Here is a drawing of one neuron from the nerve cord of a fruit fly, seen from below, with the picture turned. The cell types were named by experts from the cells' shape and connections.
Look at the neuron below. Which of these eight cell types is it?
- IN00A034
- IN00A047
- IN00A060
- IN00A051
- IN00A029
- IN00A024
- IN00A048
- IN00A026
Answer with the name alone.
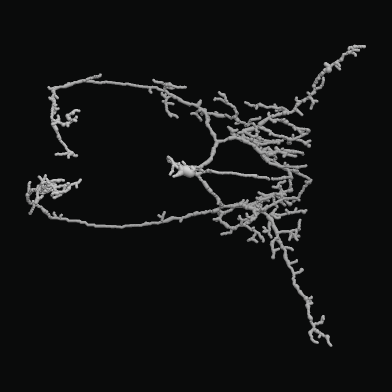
IN00A026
